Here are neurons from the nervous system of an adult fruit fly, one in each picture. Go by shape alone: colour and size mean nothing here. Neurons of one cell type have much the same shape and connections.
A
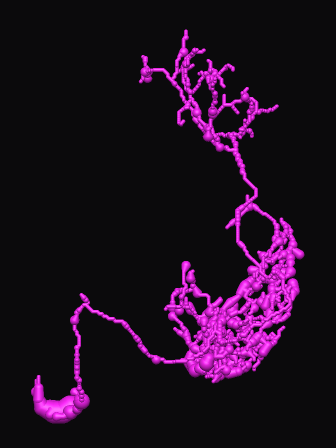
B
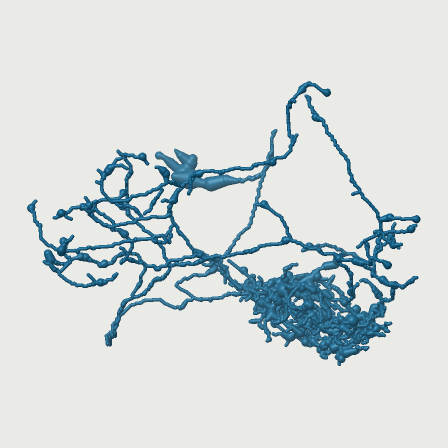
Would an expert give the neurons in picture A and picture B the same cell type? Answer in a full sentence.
They are of the same cell type.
